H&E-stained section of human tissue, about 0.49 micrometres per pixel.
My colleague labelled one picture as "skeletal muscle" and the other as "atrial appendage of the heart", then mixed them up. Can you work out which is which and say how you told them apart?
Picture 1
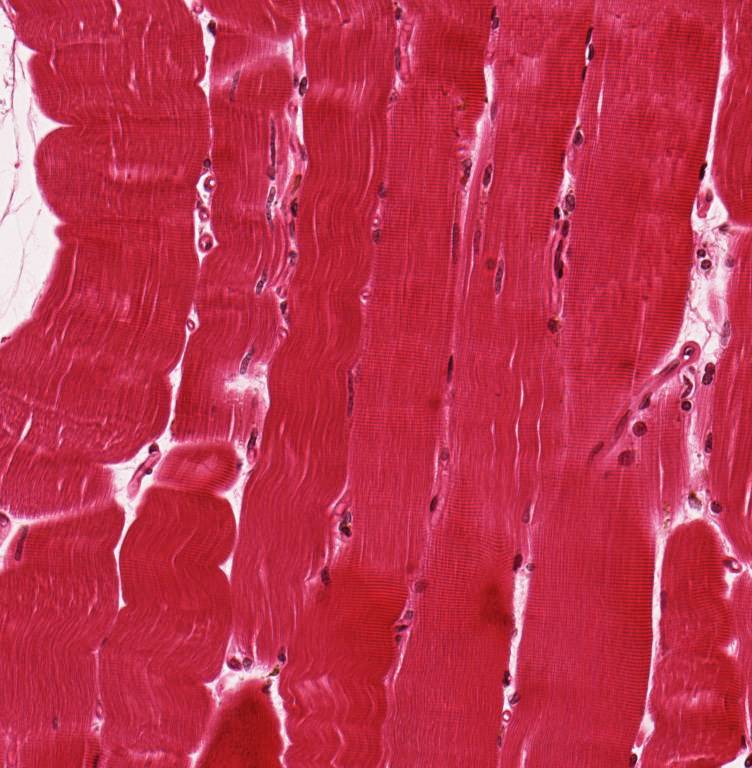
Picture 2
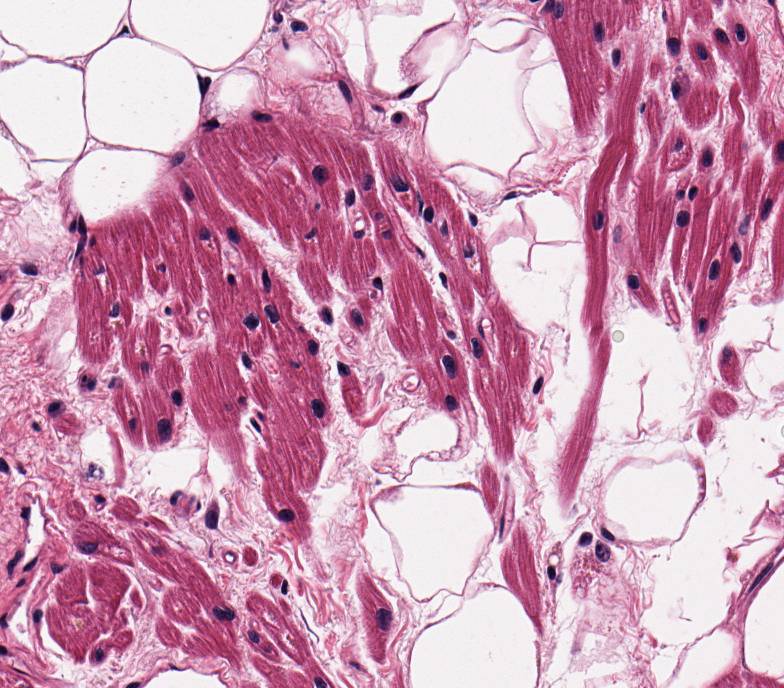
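Picture 1 is skeletal muscle; picture 2 is the atrial appendage of the heart. Its long parallel fibres run roughly top to bottom across the whole field, side by side, without branching or joining. Fine cross-striations show through most of the field, and the flattened, elongated nuclei lie at the fibre edges, not centrally. In picture 2, groups of fat cells, seen as large empty polygonal spaces bounded by thin pink membranes, separate the muscle bundles, mainly along the top, the right side and the lower centre. The large central bundle is made of branching cardiac muscle cells running obliquely downward and fanning out from its upper edge; their deep pink cytoplasm shows fine longitudinal striations.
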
